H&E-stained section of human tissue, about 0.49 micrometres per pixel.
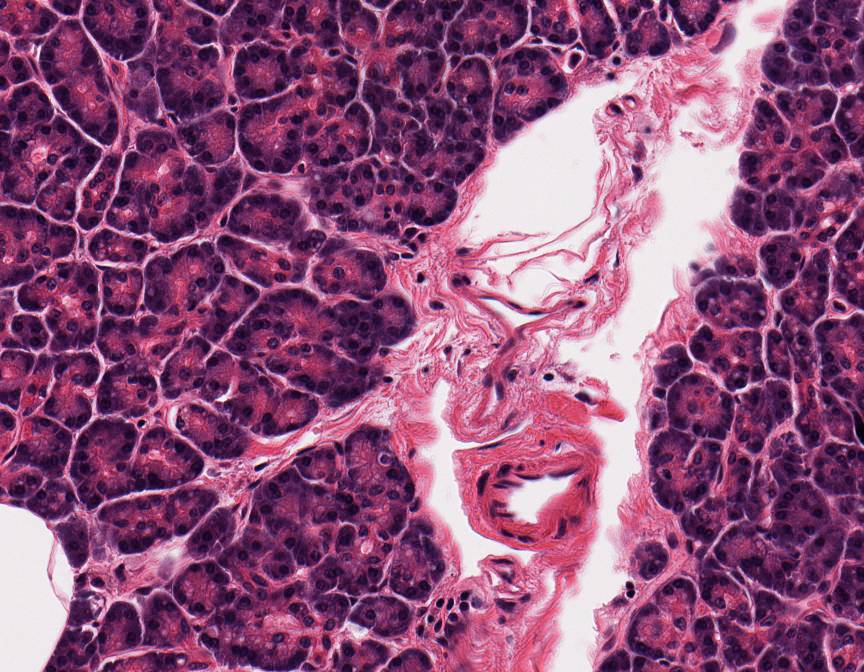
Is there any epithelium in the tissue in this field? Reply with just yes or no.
Yes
